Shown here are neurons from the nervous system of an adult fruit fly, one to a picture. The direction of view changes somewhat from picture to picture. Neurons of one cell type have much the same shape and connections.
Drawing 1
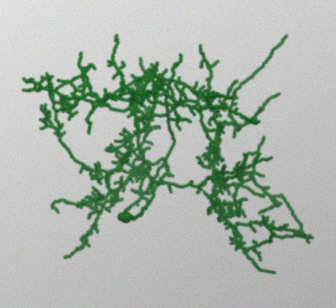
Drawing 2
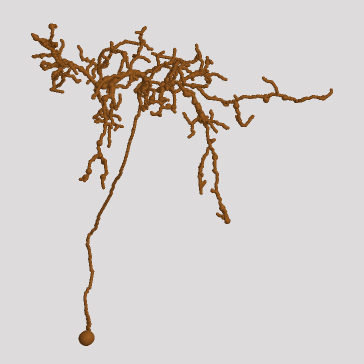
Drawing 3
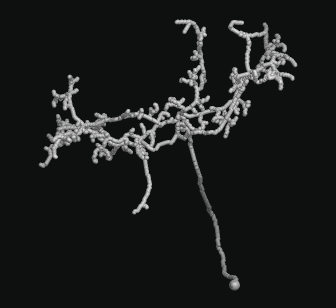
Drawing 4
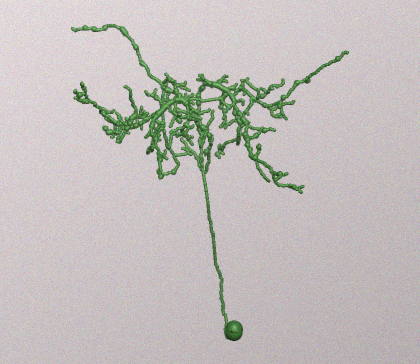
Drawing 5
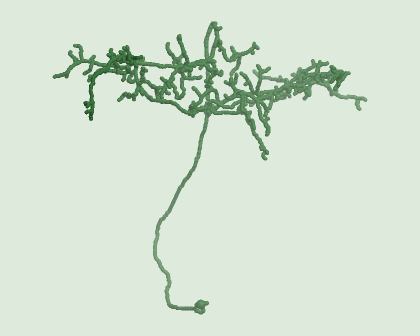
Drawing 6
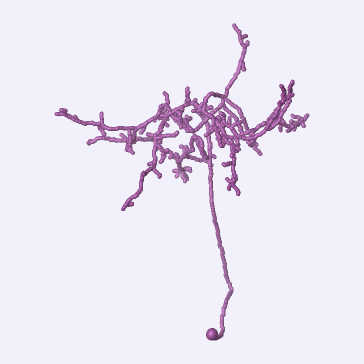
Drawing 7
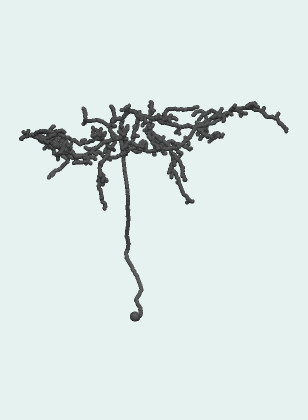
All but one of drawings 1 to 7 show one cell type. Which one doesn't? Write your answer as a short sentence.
Drawing 1 is the odd one out.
